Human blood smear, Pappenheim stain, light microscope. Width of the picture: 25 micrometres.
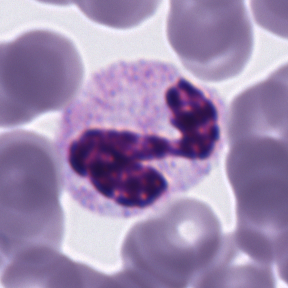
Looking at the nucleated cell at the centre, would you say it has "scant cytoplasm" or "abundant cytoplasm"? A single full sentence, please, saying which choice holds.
This cell has a broad area of cytoplasm.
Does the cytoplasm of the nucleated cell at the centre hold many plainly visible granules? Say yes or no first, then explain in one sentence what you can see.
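Yes. Fine, small lilac-violet granules are scattered evenly through the cytoplasm.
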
